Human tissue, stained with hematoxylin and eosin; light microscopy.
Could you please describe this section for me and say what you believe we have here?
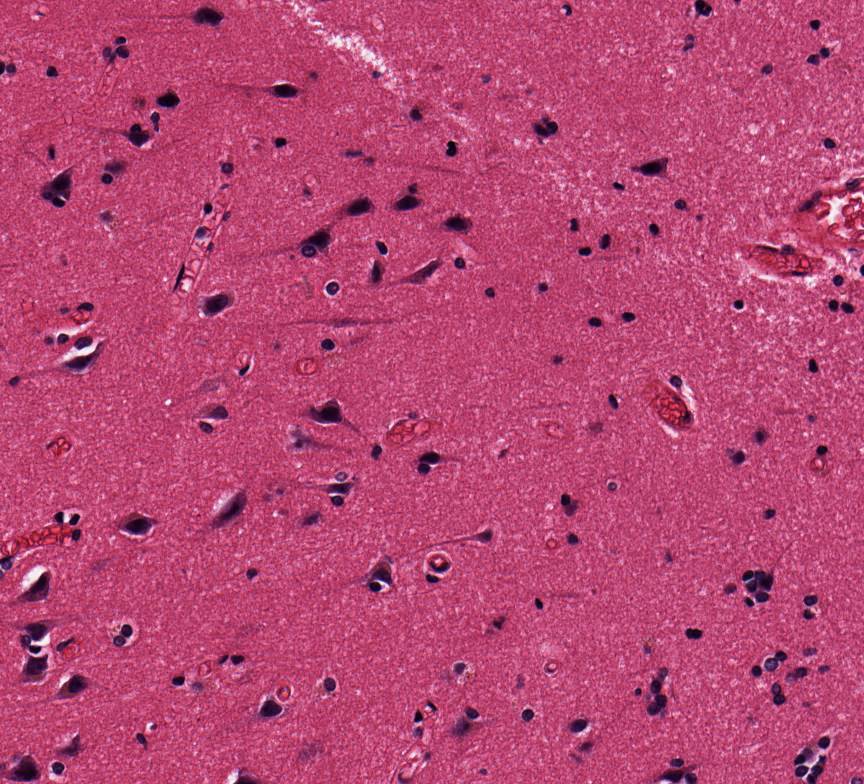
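Let's start with the background: it is a finely granular pink neuropil all the way across, with no epithelium, glands or fat. Now look to the left half, where large triangular neurons with long tapering processes gather. Small round dark nuclei are scattered over the whole field, and in the lower right small clusters of several dark round nuclei lie together. This is cerebral cortex.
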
